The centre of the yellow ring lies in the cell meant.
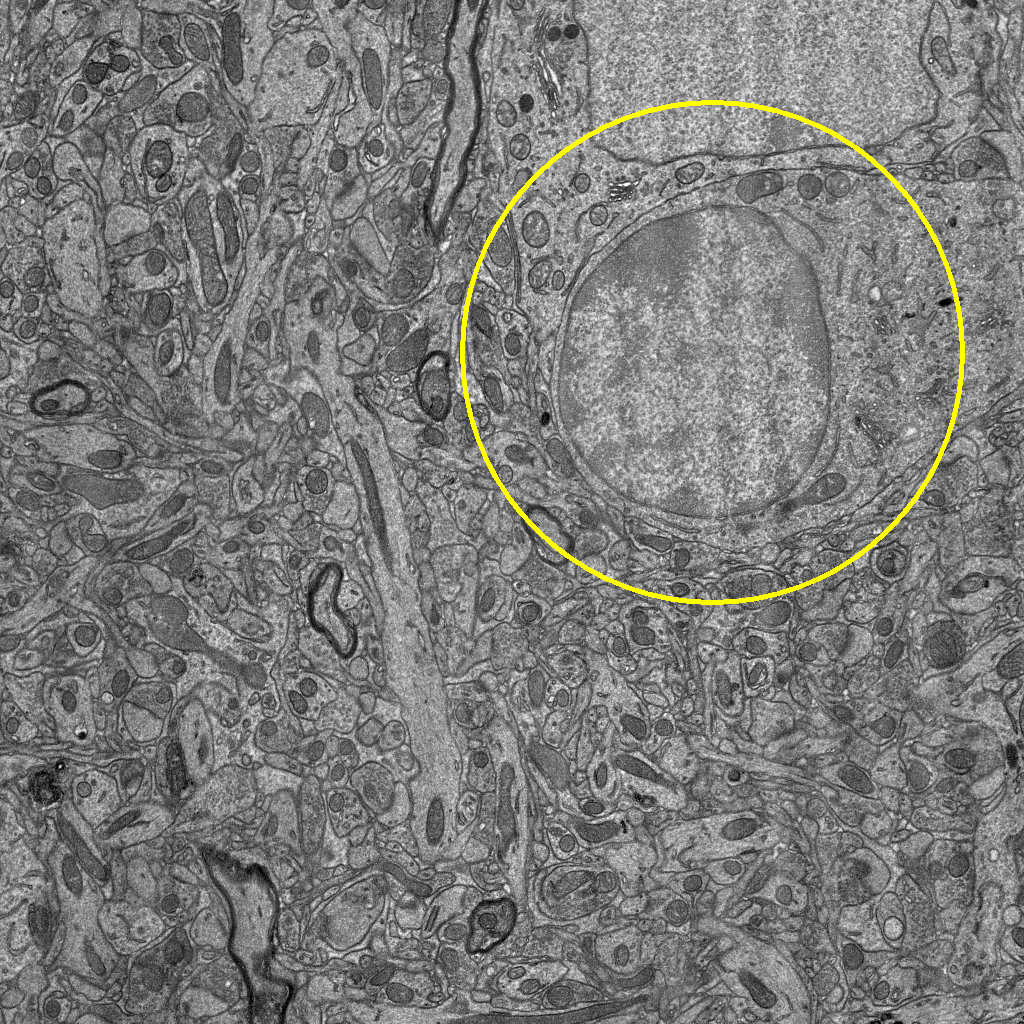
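Oligodendrocyte in mouse visual cortex. The whole nucleus lies within the plane and is large and roundish-oval, with a smooth envelope lacking deep infoldings. No distinct nucleolus is visible in this section. Neuropil containing many small profiles and mitochondria borders the cell body on its left and lower sides.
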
